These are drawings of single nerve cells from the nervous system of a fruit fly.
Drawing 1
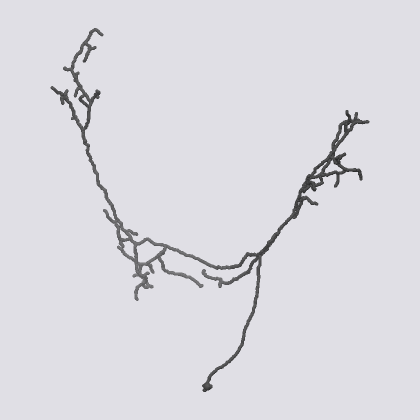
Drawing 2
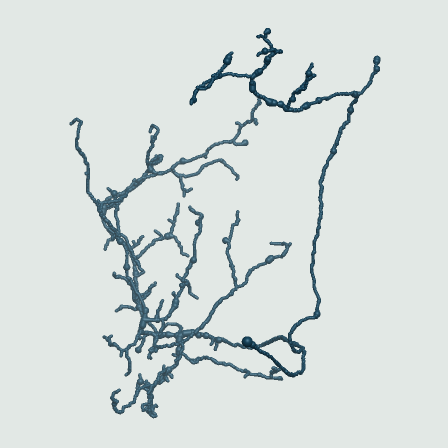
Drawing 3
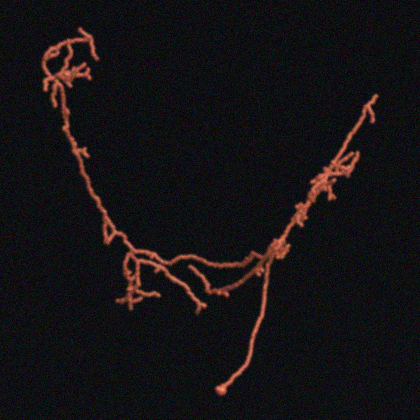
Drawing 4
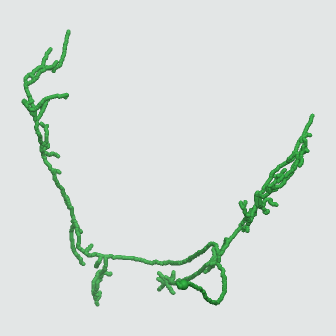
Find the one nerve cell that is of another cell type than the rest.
2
